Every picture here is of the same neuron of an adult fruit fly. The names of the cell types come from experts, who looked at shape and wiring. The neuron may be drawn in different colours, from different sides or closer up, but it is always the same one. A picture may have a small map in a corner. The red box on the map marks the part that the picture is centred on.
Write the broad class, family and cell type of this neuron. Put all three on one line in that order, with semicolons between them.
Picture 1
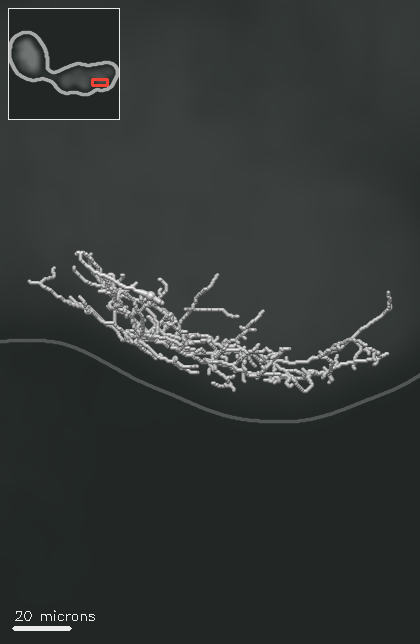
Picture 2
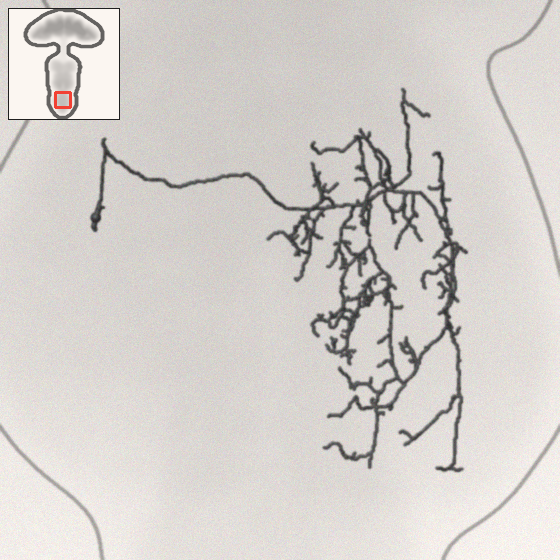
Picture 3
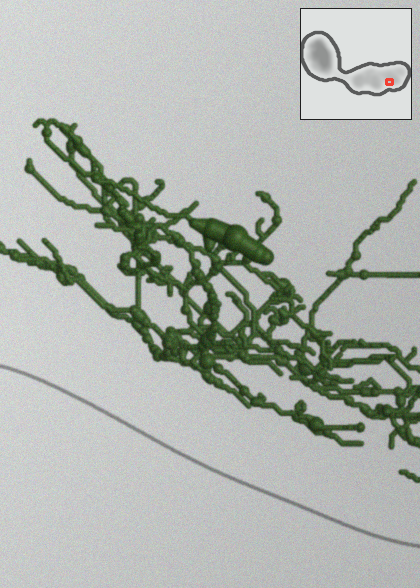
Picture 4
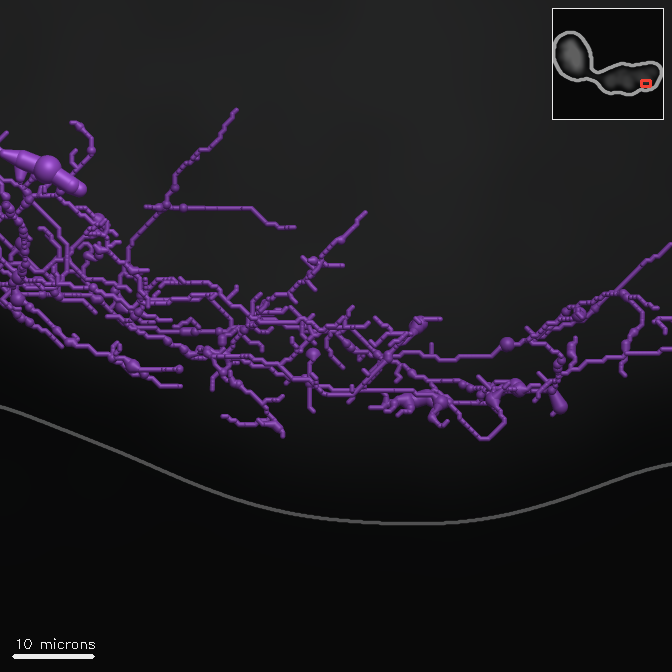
nerve-cord intrinsic neuron; hemilineage 09B; IN09B038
